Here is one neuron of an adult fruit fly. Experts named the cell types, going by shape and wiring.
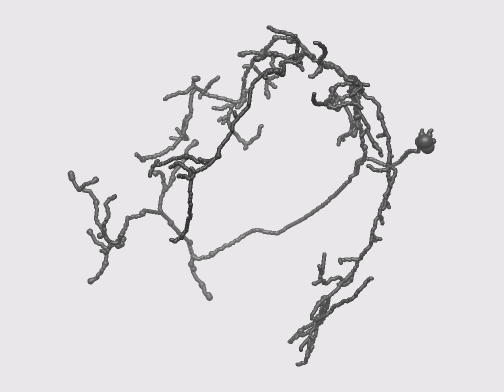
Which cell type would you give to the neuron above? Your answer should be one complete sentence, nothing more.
The cell type designation of this neuron is IN16B054.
